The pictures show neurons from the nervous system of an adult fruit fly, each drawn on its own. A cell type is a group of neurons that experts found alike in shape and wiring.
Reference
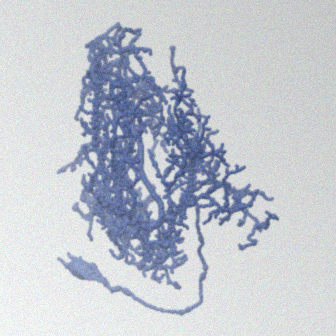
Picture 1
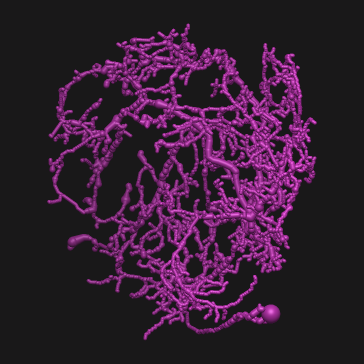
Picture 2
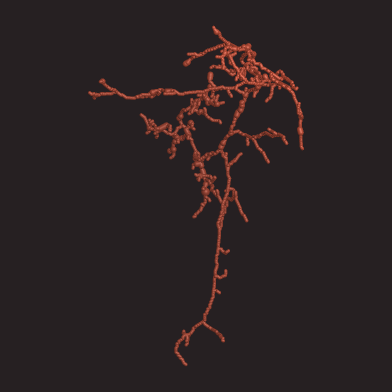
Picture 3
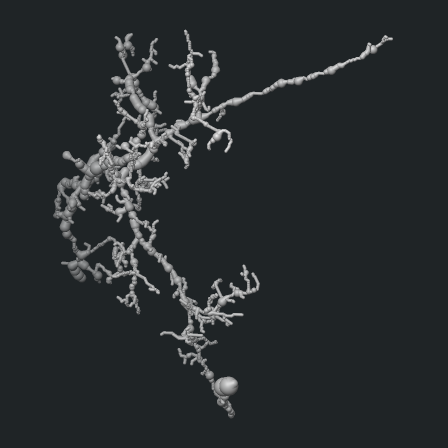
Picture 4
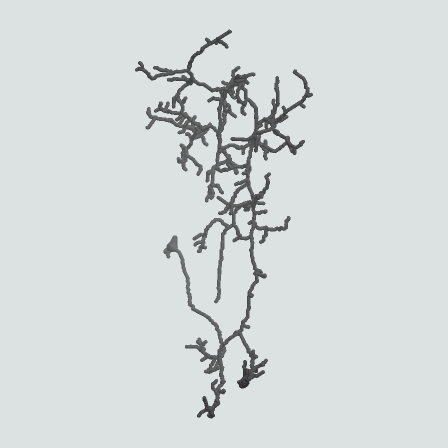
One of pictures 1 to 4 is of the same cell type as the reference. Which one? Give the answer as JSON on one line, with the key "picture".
{"picture": 1}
